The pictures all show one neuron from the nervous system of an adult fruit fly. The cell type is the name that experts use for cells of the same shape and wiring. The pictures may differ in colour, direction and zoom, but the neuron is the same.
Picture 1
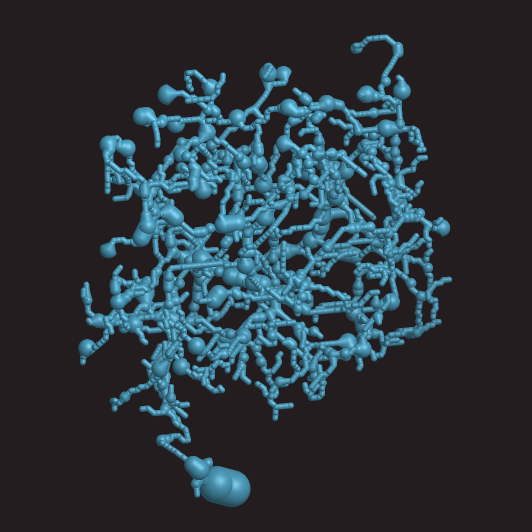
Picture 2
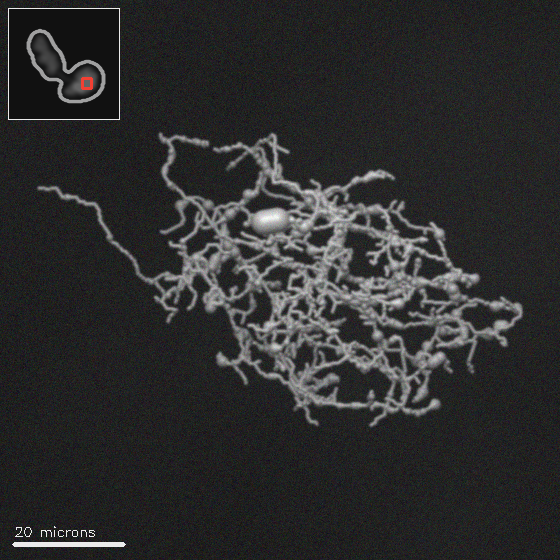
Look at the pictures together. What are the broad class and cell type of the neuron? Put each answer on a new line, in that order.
central-brain intrinsic neuron
AVLP378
